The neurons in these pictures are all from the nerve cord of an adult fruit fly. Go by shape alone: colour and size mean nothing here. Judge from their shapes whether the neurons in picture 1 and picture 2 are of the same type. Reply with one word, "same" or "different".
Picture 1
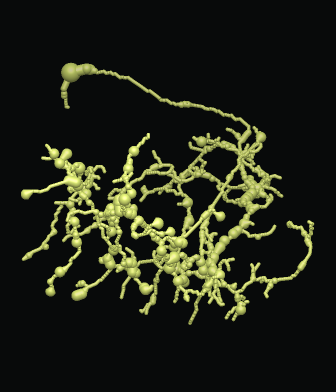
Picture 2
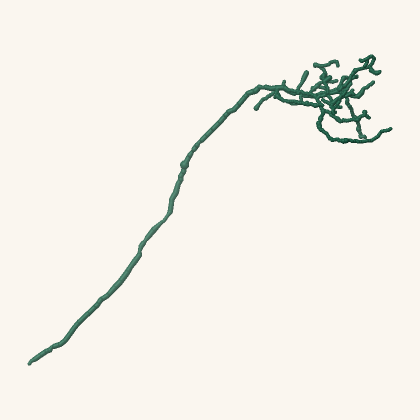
same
